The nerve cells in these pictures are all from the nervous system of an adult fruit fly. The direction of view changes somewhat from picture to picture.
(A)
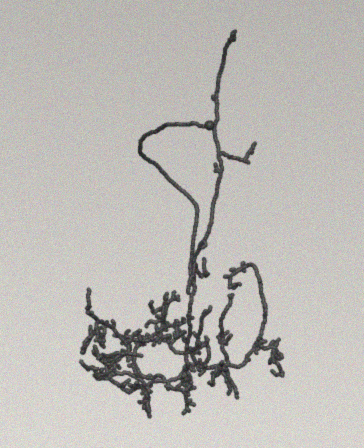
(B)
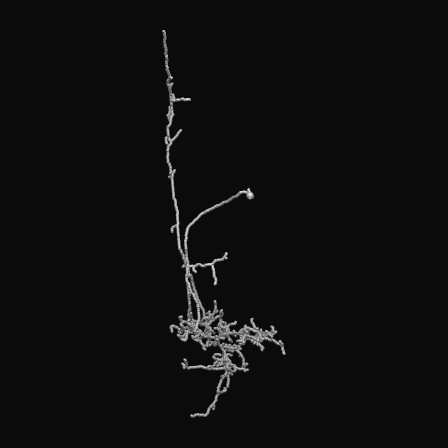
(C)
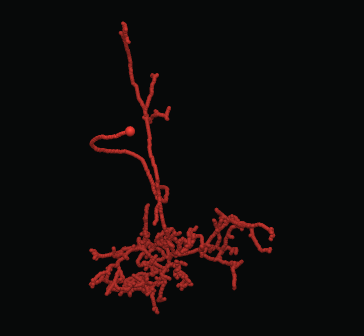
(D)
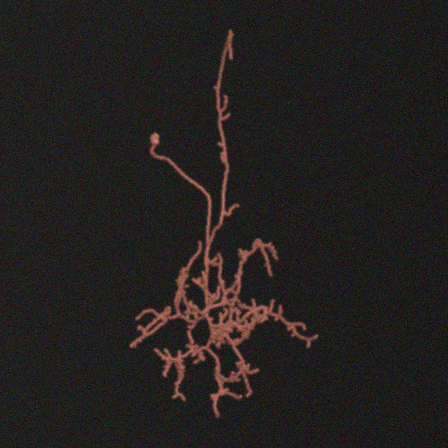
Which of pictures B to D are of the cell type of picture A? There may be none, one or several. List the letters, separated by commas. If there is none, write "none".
C, D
